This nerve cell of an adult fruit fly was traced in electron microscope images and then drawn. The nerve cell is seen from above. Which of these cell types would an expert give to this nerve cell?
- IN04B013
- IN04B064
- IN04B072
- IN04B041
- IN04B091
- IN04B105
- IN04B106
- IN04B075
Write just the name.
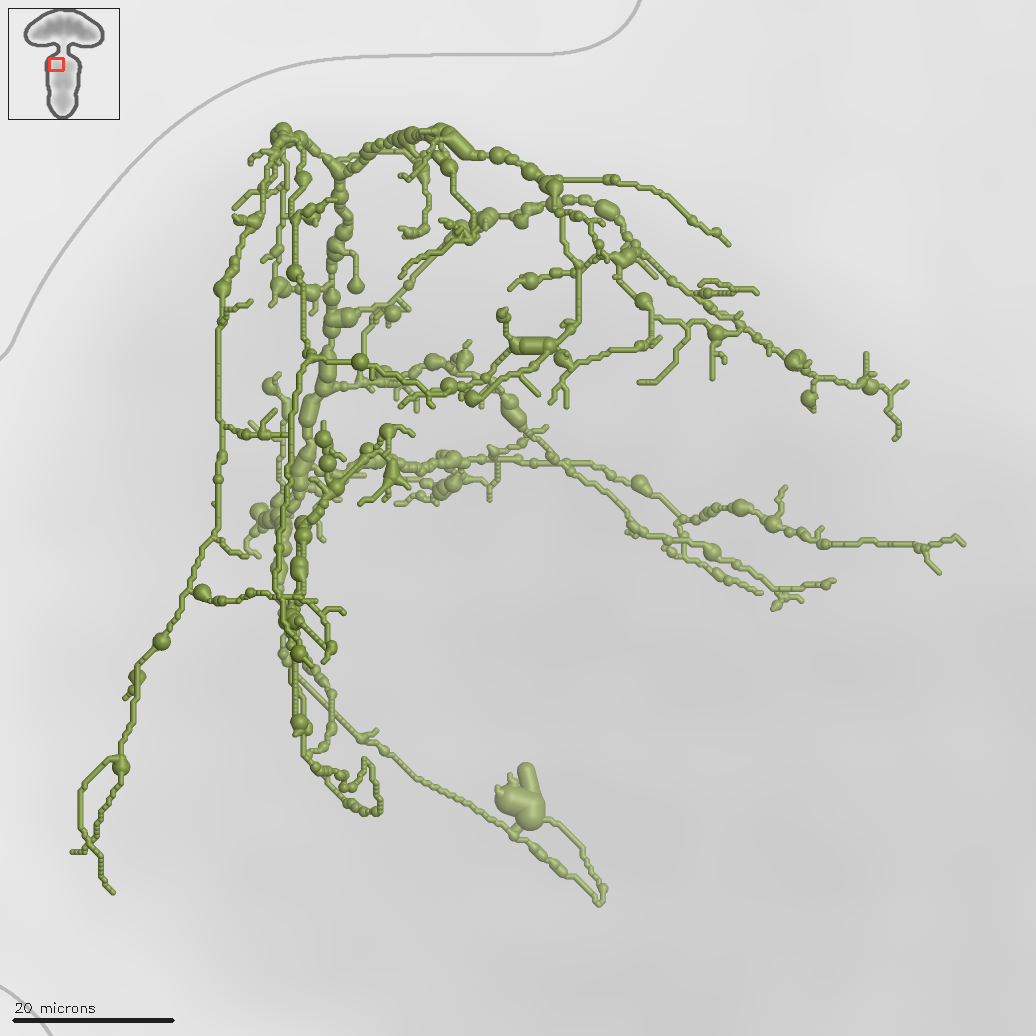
IN04B072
